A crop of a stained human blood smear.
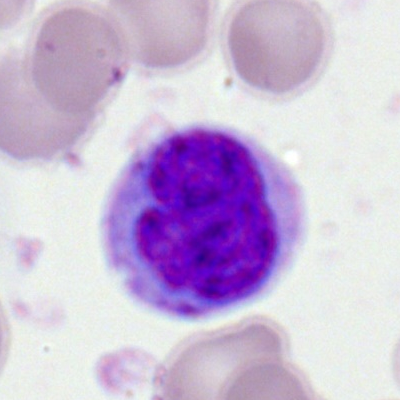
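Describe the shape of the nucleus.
Folded, with a notch cutting in from the left side.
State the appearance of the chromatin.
Dark purple and clumped.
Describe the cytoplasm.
A pale greyish-blue rim, widest on the left side.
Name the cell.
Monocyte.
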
